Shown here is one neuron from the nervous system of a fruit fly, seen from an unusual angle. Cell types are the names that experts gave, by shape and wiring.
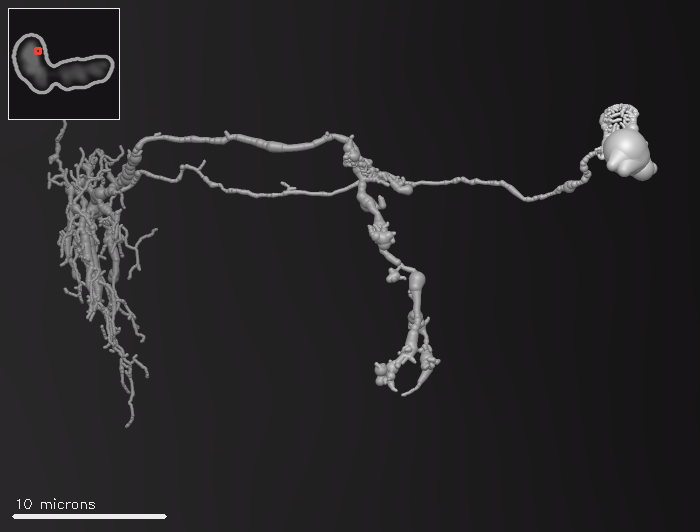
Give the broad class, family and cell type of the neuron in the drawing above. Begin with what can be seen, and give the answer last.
From left to right in the picture it spans about 40 microns. Dozens of branch ends can be seen. It is an optic-lobe intrinsic neuron. Its family is T. The cell type is T5c.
